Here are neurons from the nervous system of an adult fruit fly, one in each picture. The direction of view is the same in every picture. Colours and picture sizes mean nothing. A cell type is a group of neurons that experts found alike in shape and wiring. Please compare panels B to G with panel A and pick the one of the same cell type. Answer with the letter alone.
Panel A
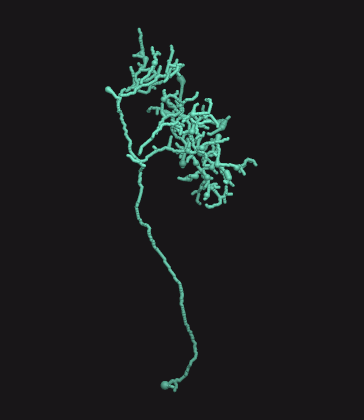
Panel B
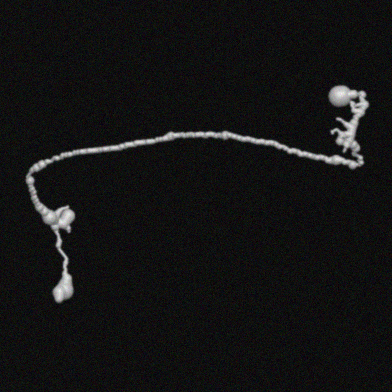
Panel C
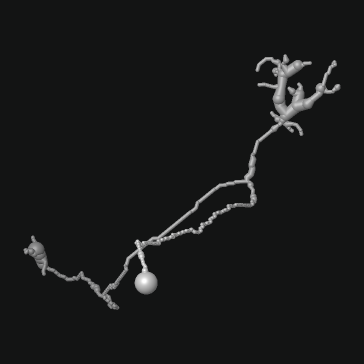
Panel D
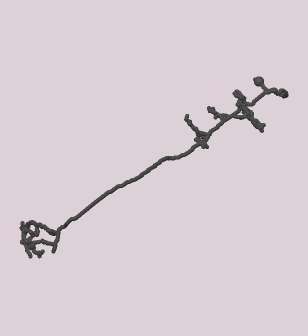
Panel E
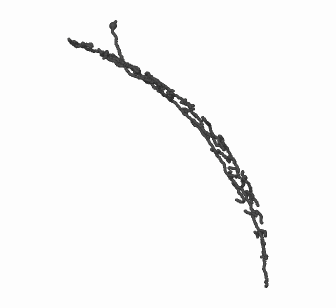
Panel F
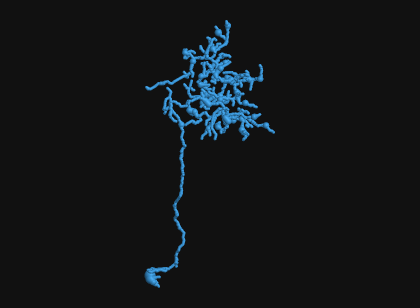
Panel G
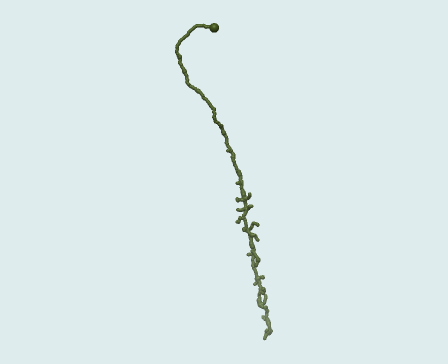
F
